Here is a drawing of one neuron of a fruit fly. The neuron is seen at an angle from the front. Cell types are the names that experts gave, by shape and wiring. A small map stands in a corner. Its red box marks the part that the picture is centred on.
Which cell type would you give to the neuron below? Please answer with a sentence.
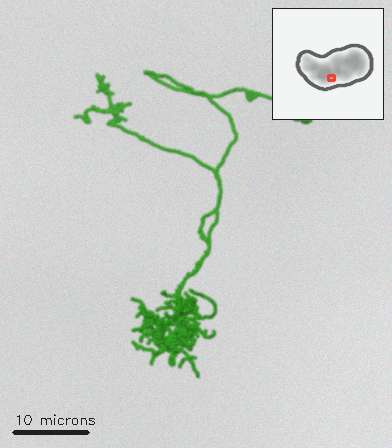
The cell type is T4d.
